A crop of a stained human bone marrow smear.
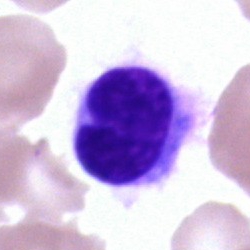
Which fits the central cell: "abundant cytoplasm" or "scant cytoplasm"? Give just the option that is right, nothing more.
Scant cytoplasm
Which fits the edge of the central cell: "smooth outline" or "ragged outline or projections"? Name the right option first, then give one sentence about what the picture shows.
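Ragged outline or projections. The cell outline is irregular, with small pointed tags of cytoplasm at its top and bottom.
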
